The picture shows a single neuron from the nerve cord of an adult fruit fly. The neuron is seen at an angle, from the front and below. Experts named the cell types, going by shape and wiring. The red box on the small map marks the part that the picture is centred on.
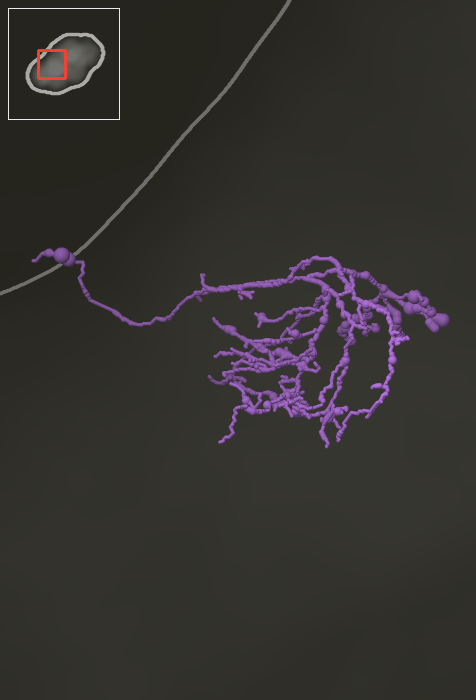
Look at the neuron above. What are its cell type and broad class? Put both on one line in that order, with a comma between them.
INXXX391, nerve-cord intrinsic neuron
